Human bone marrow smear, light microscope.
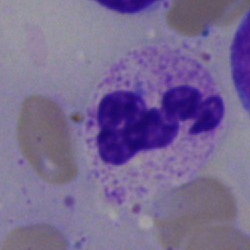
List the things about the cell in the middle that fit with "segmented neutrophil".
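In this segmented neutrophil, the nucleus is divided into several lobes joined together, and that goes with the name.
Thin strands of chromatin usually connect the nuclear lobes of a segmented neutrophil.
The chromatin is dense and dark purple. The outline is roughly round, and the cytoplasm is plentiful and pale lilac.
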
